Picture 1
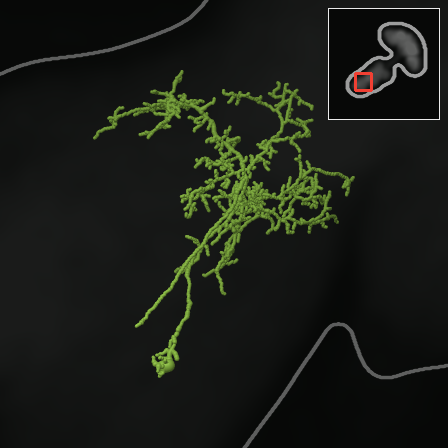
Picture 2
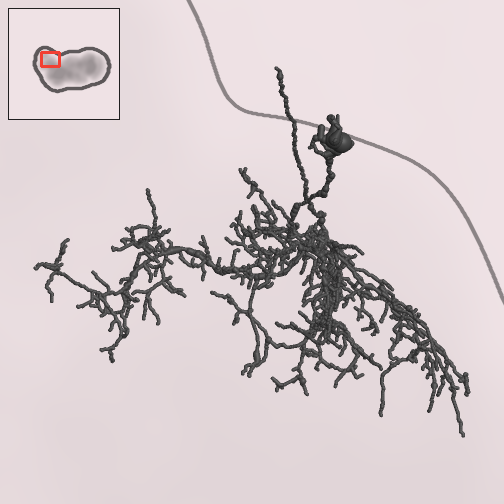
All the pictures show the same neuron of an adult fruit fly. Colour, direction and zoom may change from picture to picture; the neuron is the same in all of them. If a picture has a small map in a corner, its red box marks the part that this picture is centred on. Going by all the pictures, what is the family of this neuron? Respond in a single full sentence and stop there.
For family, the neuron is given as MNad.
